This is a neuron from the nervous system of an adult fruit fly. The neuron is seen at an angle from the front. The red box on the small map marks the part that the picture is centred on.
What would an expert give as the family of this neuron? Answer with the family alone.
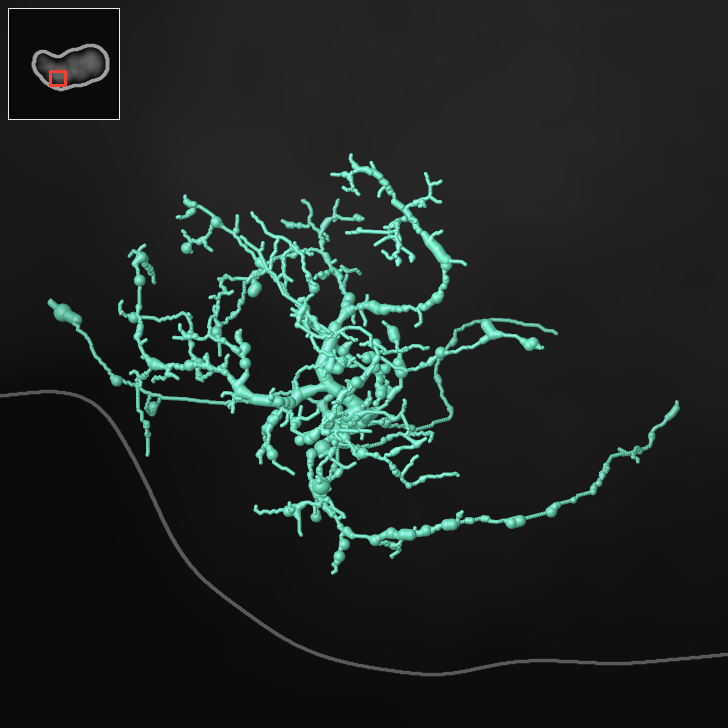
hemilineage 20A.22A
